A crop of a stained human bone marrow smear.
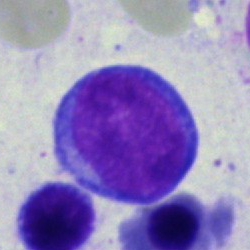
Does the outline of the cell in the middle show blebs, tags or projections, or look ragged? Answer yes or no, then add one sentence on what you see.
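No. The cell outline is smooth and round to slightly oval.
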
